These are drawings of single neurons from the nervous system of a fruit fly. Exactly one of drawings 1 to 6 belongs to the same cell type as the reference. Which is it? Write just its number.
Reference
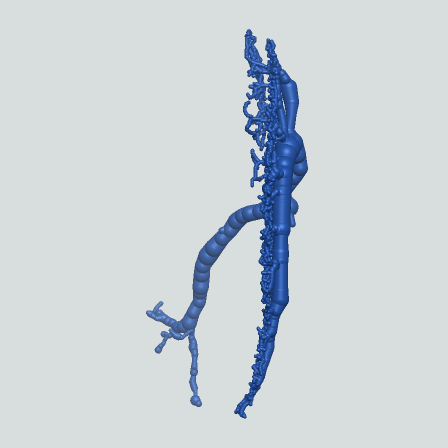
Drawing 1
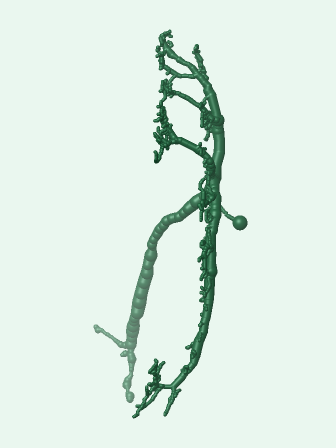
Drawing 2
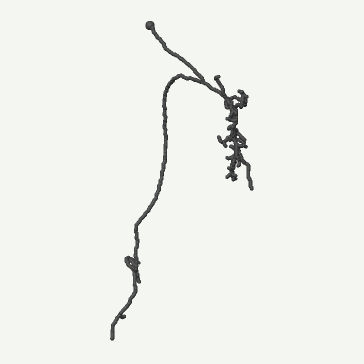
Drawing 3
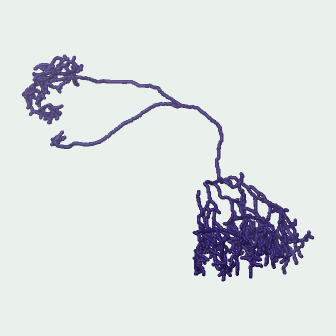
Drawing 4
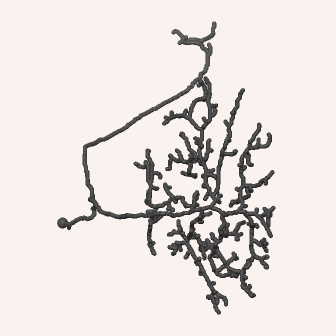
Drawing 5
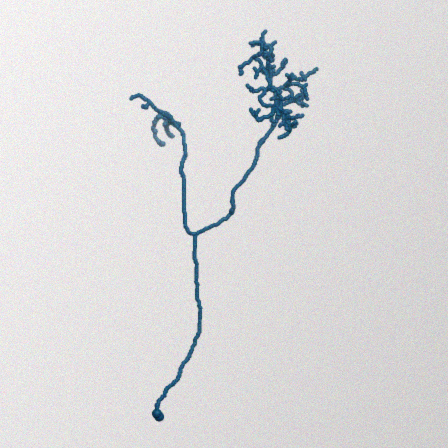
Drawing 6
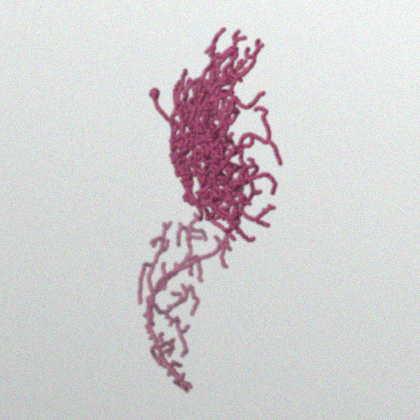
1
